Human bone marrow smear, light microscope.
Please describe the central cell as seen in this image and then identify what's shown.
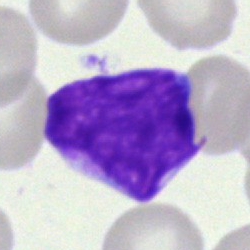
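Going through the cell point by point, the nucleus fills nearly the whole of it. Cytoplasm shows only as a thin pale rim, mainly along the lower left edge. No granules are visible in that cytoplasm, and no vacuoles are seen anywhere in the cell. The cell is a blast.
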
